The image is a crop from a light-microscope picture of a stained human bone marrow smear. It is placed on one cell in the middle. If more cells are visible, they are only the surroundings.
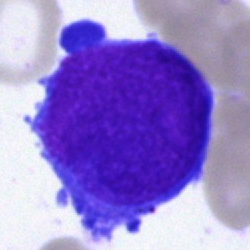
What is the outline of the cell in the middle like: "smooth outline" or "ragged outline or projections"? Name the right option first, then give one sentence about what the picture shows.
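Ragged outline or projections. Small irregular blebs project from the left and lower edge of the cell.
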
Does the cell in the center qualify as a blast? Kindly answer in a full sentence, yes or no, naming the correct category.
Yes, the cell in the center of this crop is a blast.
